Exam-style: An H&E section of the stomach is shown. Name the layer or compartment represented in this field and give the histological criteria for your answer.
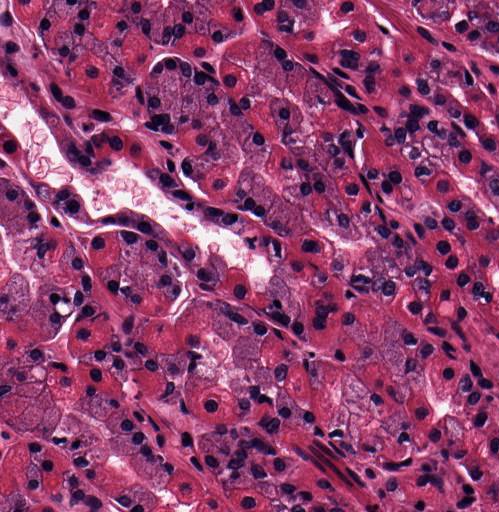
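Answer: fundic glands. Check one, arrangement: closely packed glandular epithelial cells in cords and tubules fill the field, with very little stroma between them.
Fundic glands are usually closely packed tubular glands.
Check two, cell type: large rounded cells with bright pink cytoplasm and one central round nucleus, consistent with parietal cells, lie scattered throughout.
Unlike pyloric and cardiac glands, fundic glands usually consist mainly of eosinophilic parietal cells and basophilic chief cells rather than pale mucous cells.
Check three, stroma: thin strands with elongated dark spindle-shaped nuclei run diagonally between the glands.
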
